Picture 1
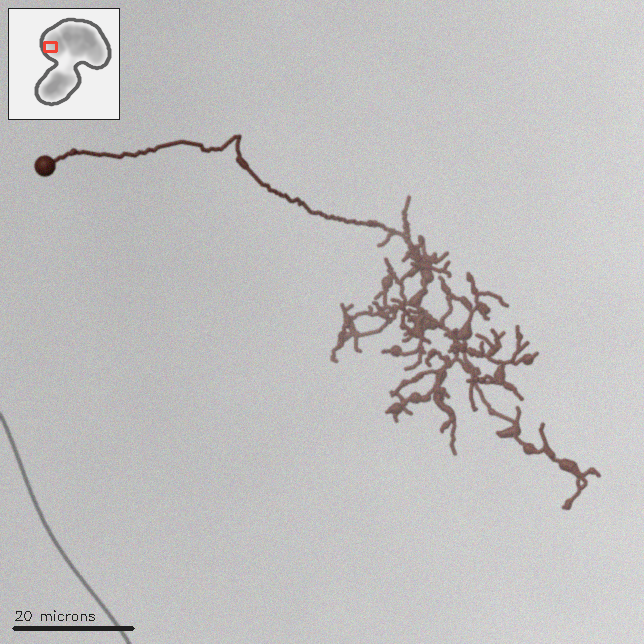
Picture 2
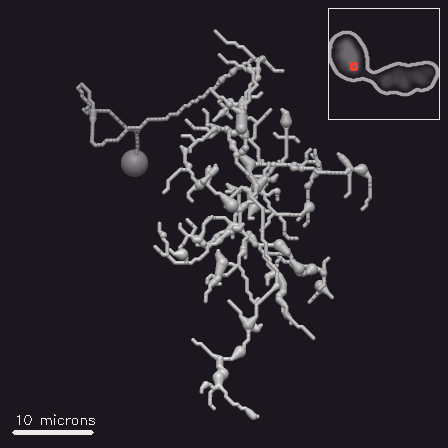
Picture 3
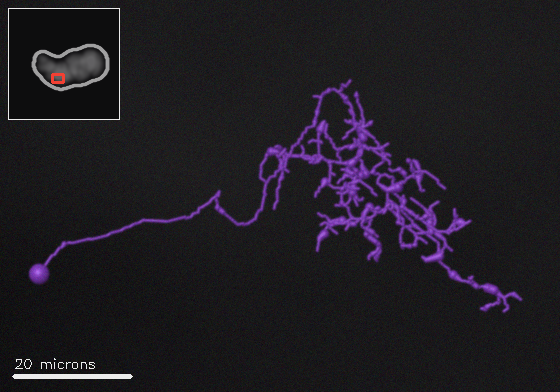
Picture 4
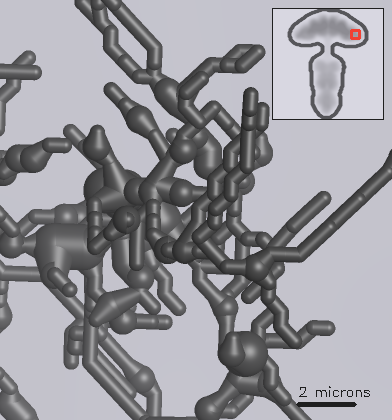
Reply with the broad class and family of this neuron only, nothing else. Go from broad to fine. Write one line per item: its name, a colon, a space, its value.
broad class: optic-lobe intrinsic neuron
family: Cm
